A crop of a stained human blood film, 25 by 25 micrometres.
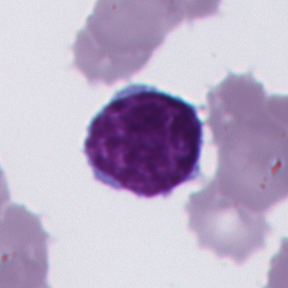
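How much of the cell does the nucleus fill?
Nearly the whole of it.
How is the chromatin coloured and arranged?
Dark purple and coarsely clumped, with no distinct nucleoli in the nucleus.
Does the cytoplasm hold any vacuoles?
No, none are seen.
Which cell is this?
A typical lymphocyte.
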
